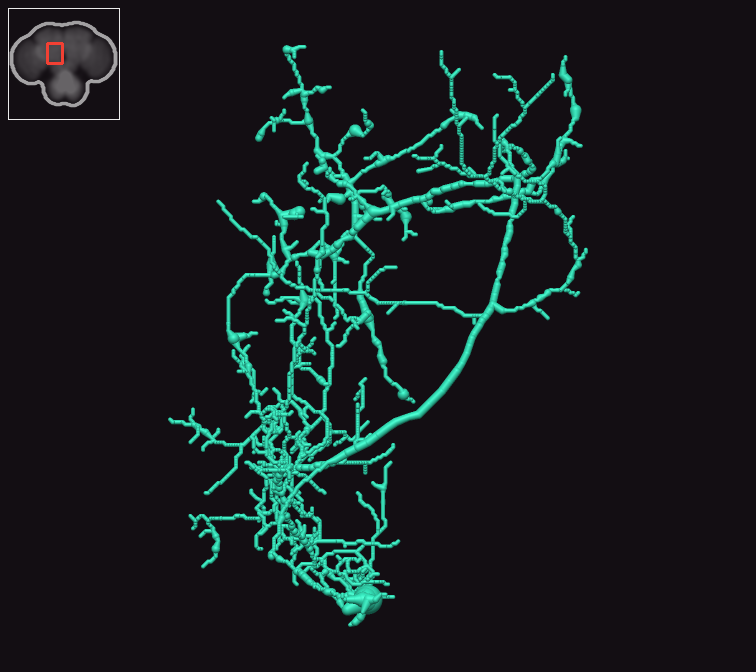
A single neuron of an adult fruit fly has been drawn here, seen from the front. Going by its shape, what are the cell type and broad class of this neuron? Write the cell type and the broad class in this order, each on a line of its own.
PS063
central-brain intrinsic neuron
